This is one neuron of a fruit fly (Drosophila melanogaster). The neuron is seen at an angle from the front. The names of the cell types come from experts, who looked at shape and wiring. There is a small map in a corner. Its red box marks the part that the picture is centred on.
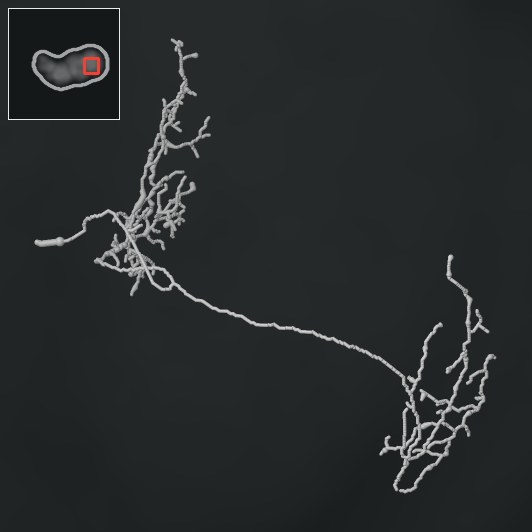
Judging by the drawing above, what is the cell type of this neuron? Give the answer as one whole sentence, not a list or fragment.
As a matter of cell type, the neuron is MeLo11.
